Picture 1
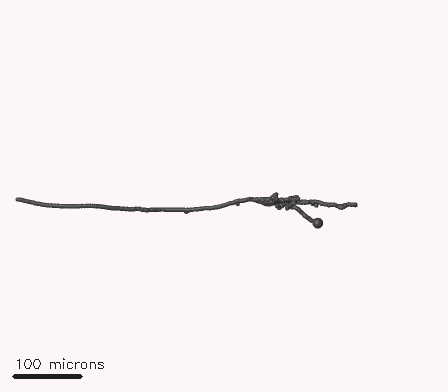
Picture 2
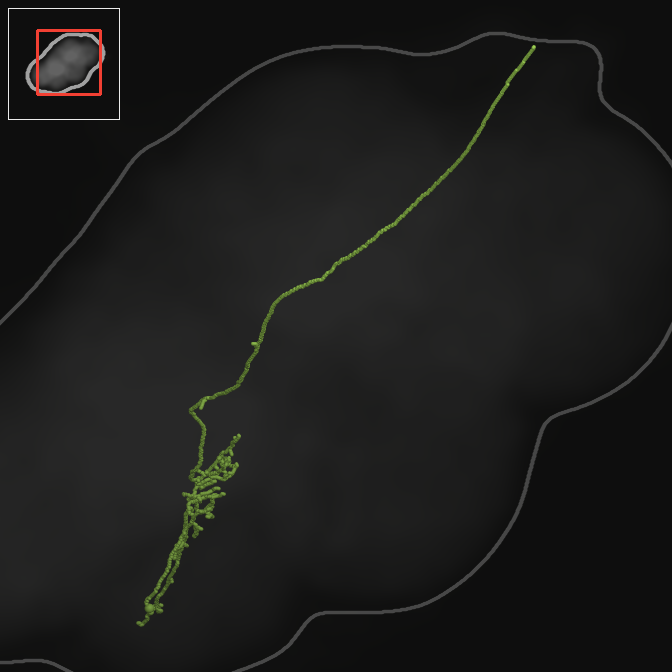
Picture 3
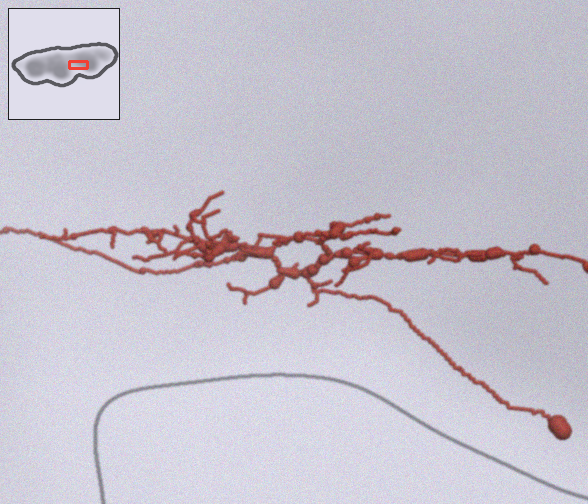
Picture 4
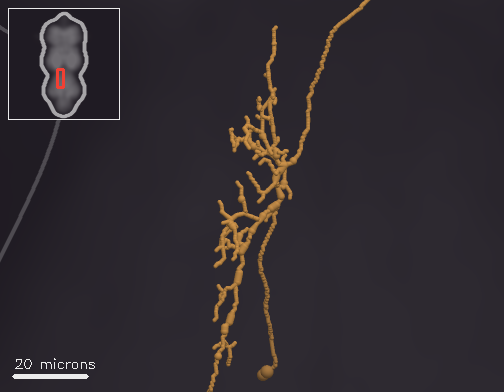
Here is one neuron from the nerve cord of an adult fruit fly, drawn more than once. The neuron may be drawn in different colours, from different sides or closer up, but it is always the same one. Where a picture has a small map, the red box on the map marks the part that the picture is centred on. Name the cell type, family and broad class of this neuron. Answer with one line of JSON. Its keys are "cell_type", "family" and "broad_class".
{"cell_type": "AN10B053", "family": "hemilineage 10B", "broad_class": "ascending neuron"}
